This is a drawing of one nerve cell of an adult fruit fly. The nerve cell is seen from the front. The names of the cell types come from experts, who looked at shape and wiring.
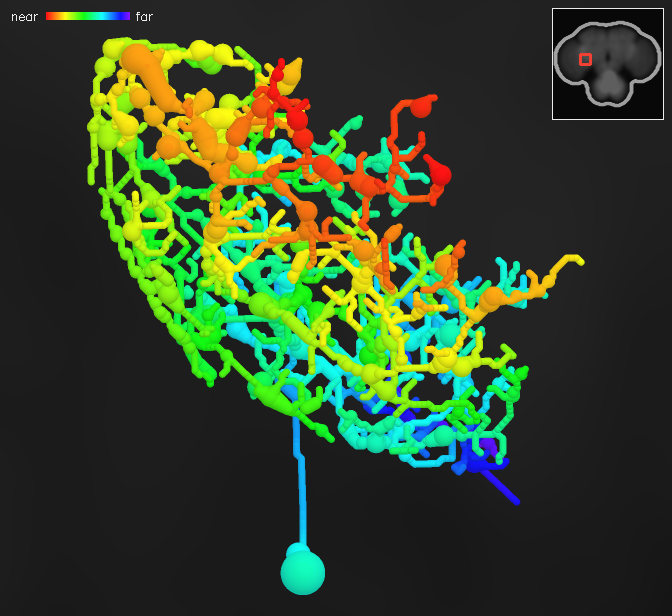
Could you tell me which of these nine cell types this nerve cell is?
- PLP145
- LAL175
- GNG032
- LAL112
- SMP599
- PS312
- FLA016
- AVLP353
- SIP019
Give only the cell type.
AVLP353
